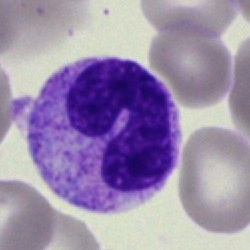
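Band neutrophil, the central cell in this stained bone marrow smear. Its outline looks round to me. The nucleus, sitting toward the upper right, is deeply indented into a curved, horseshoe-like shape. I can't make out any nucleoli in it.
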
